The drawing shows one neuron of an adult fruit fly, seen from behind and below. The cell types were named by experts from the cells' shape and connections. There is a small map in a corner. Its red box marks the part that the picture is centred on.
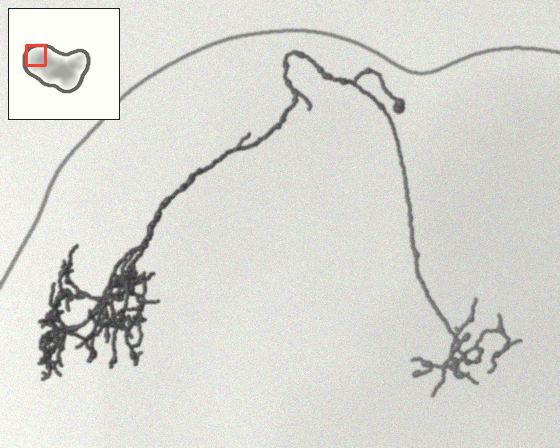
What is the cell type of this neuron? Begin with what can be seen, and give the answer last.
The cell body can be seen at the upper right of the picture. Dozens of branch ends can be seen. This is an optic-lobe intrinsic neuron. The cell type is MeLo3b.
